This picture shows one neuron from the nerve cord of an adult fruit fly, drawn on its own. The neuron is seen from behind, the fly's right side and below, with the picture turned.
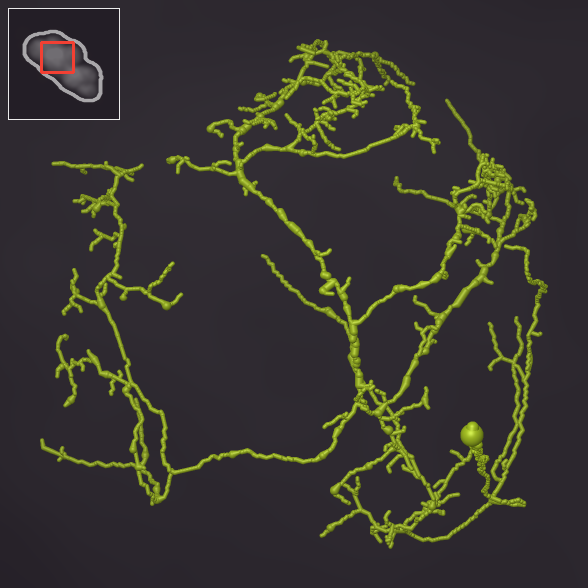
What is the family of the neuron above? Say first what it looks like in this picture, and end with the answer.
In this view it is about as wide as it is tall. Its broad class is nerve-cord intrinsic neuron. The family is hemilineage 03A.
